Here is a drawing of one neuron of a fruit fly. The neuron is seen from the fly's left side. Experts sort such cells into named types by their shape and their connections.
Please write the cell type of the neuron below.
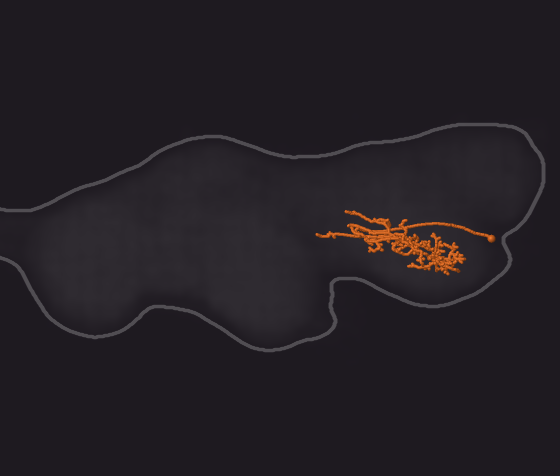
IN12B073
